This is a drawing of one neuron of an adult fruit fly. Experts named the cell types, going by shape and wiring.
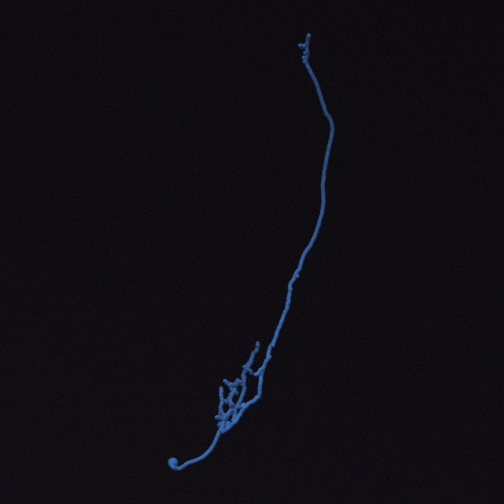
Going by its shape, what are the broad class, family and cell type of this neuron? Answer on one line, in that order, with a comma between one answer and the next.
ascending neuron, hemilineage 07B, AN07B089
